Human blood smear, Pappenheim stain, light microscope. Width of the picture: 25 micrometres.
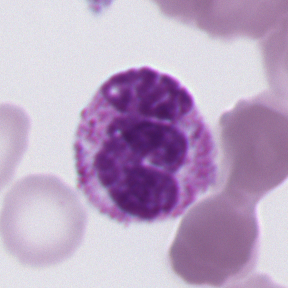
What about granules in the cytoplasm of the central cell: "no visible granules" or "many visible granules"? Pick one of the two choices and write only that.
Many visible granules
